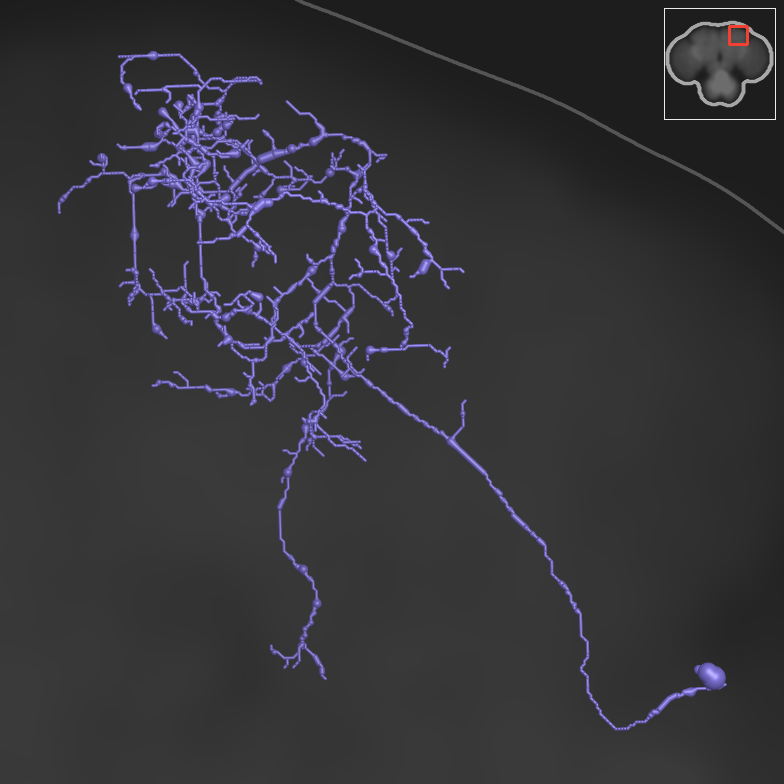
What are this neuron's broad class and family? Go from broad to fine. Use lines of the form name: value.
broad class: central-brain intrinsic neuron
family: hemilineage SLPal3_and_SLPal4_dorsal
